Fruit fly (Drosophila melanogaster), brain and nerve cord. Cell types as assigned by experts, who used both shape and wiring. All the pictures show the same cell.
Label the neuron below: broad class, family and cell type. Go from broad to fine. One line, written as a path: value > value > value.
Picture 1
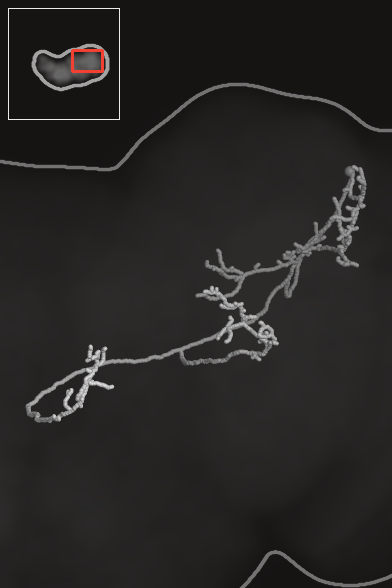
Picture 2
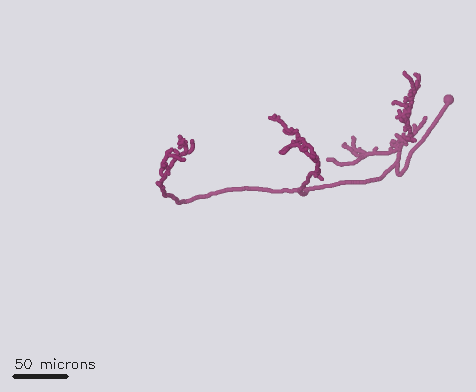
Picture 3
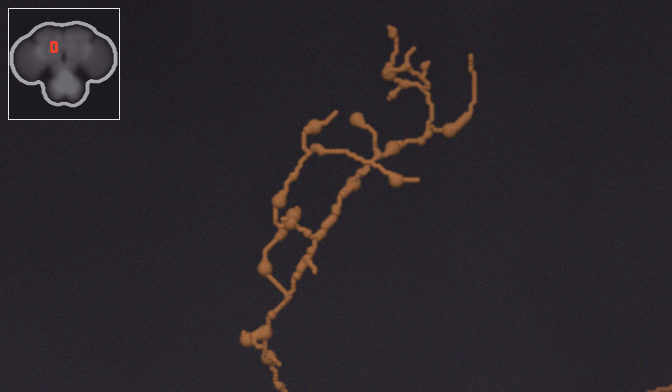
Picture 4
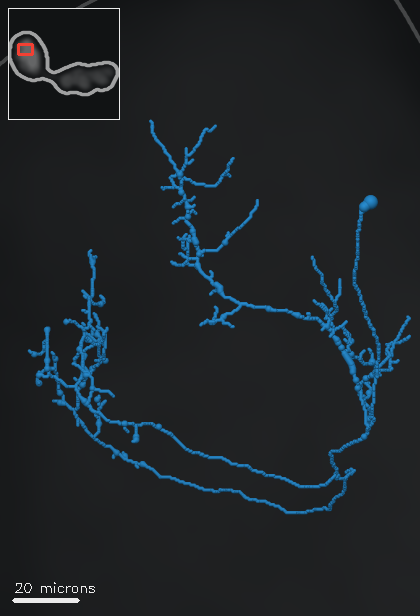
central-brain intrinsic neuron > hemilineage VPNp1_medial > PLP187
